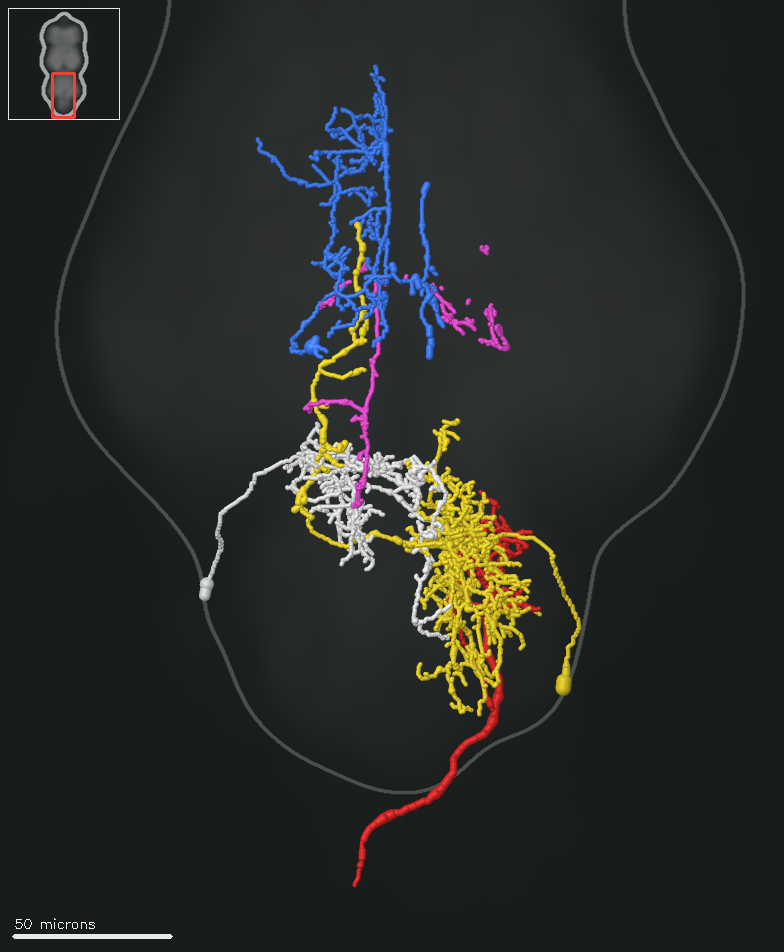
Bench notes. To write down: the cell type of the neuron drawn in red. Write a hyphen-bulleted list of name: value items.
- cell type: SNxx23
